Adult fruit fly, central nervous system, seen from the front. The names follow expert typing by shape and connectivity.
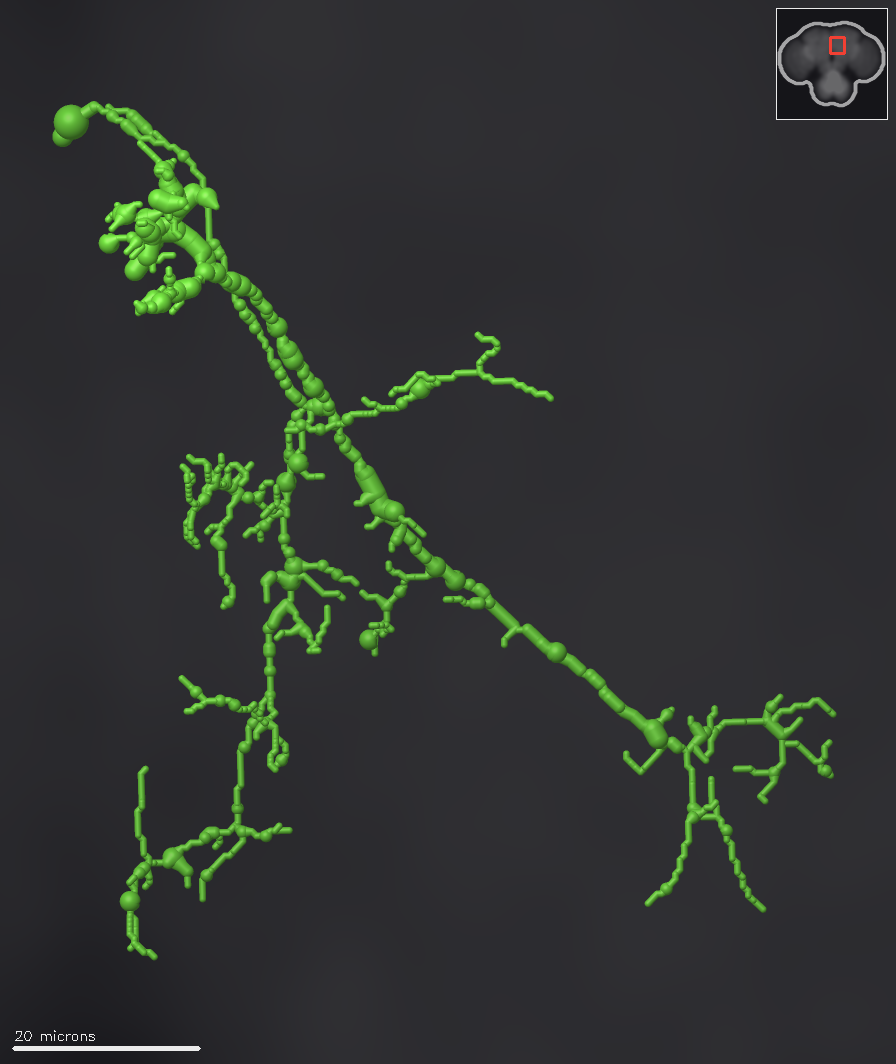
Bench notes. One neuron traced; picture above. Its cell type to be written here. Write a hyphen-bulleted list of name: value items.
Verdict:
- cell type: IbSpsP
